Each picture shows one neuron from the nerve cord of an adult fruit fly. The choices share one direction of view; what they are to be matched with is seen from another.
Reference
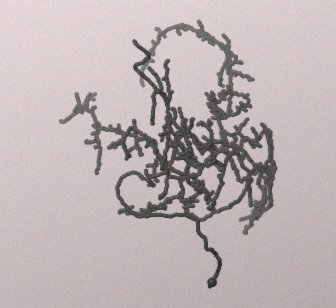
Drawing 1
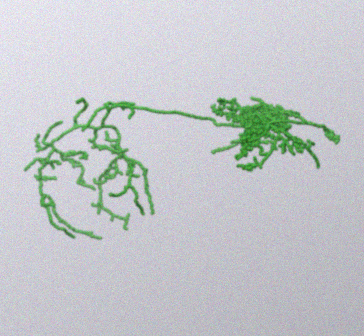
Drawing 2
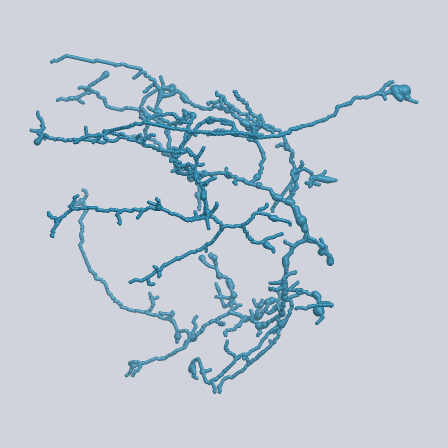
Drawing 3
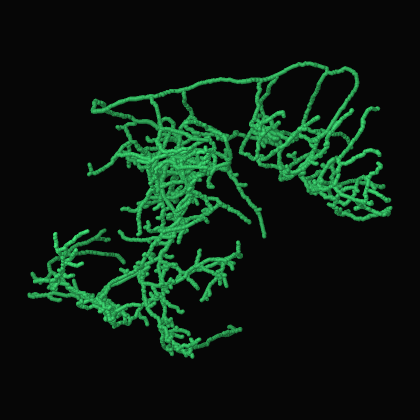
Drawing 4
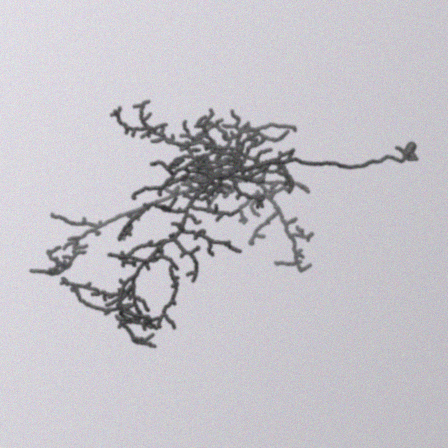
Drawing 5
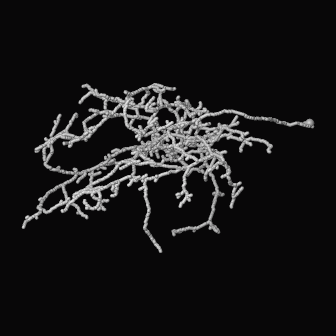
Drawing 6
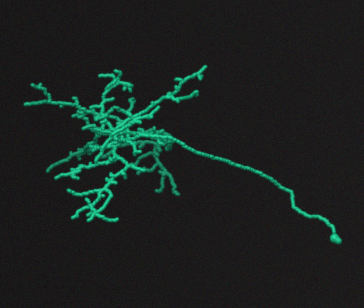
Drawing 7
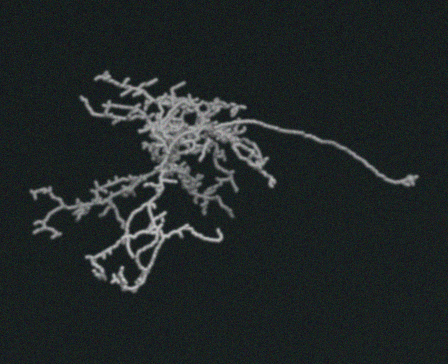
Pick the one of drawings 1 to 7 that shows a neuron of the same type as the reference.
7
